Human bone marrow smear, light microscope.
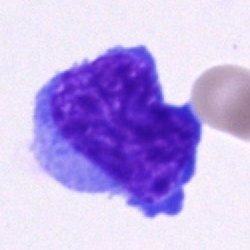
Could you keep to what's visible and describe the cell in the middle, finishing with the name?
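First, the outline: irregular, with uneven edges. Second, the nucleus: it fills most of the cell and has a notch in its upper border. Third, the chromatin: dark purple, with paler streaks running through it. This cell is a blast.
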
